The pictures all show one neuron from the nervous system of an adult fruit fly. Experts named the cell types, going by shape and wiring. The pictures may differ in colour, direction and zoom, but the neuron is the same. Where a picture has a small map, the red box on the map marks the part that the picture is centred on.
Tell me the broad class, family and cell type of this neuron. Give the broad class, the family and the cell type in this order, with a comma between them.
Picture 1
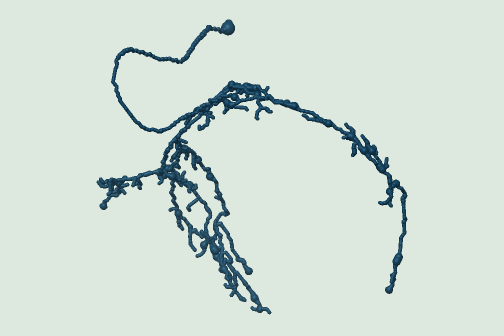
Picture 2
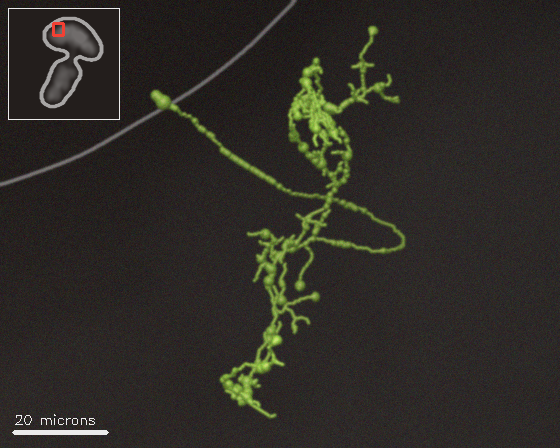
central-brain intrinsic neuron, hemilineage LHl4_dorsal, LHAV4b2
